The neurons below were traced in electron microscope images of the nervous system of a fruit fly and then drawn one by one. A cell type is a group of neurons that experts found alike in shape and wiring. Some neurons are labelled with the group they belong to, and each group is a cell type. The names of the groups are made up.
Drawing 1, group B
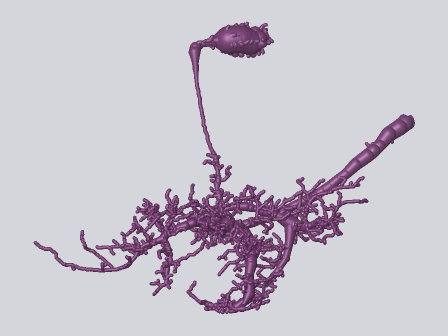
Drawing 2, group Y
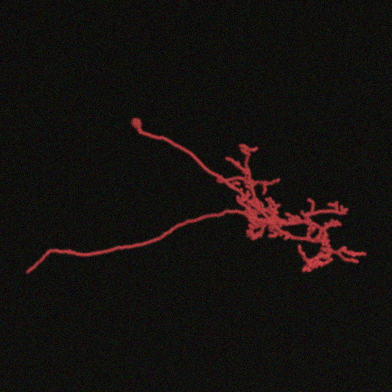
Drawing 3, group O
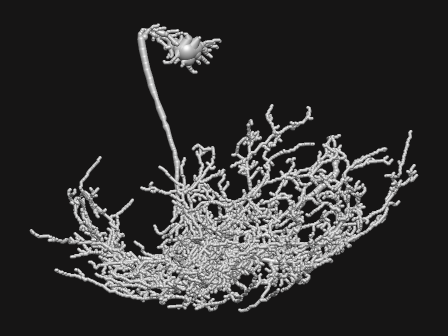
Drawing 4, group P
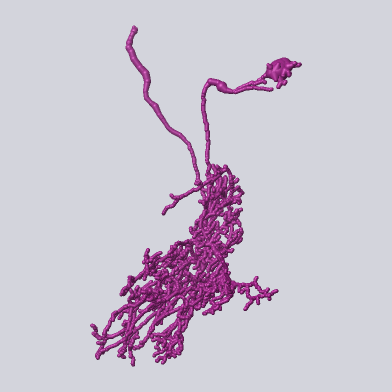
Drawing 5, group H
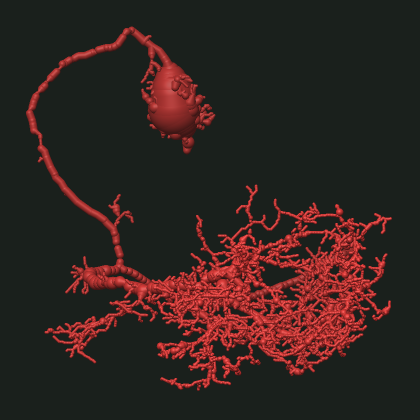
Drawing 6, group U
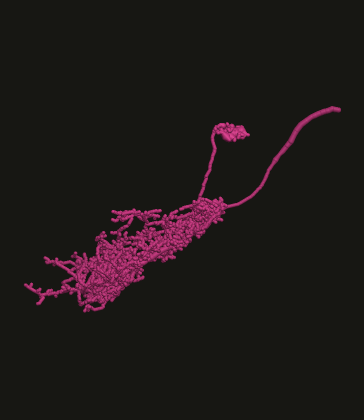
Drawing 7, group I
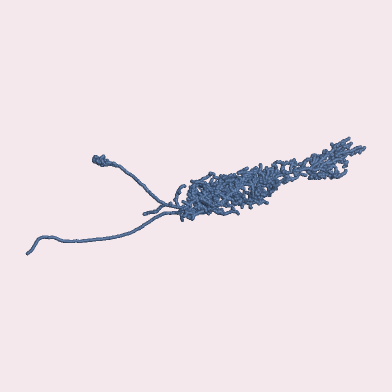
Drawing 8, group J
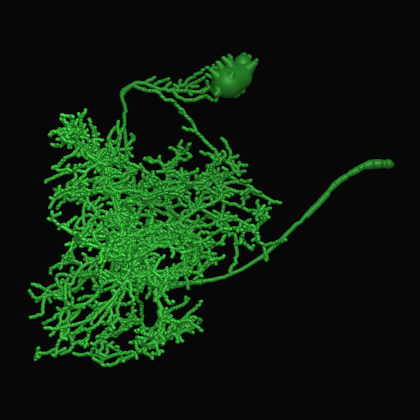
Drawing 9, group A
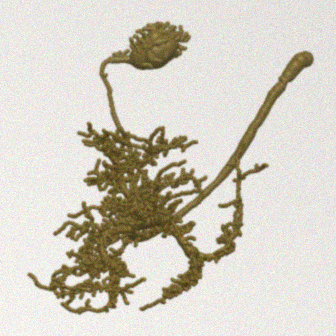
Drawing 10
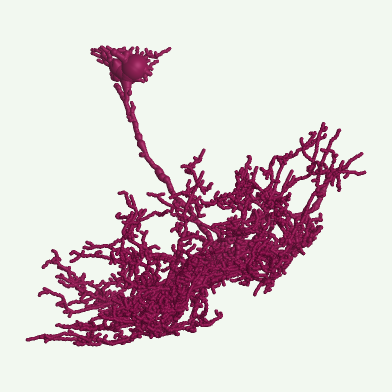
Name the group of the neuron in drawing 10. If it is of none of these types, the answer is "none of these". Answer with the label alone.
group O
